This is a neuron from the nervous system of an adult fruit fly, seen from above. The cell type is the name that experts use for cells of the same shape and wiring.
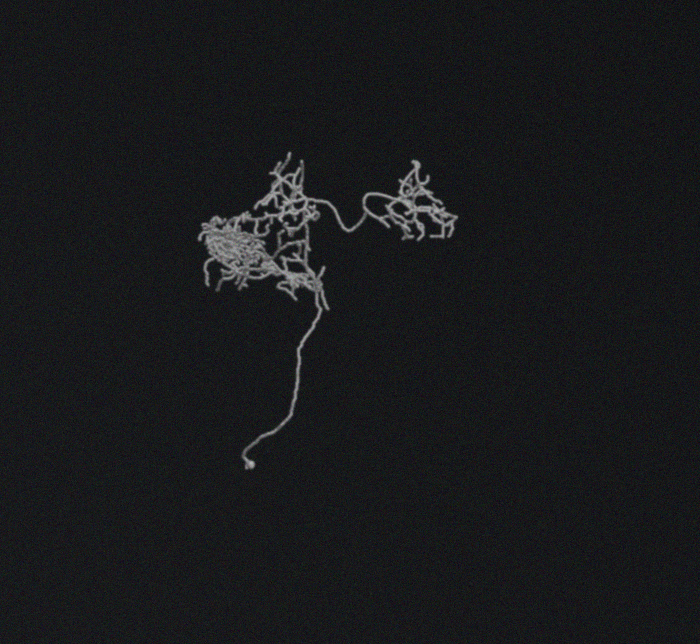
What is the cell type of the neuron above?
LAL198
